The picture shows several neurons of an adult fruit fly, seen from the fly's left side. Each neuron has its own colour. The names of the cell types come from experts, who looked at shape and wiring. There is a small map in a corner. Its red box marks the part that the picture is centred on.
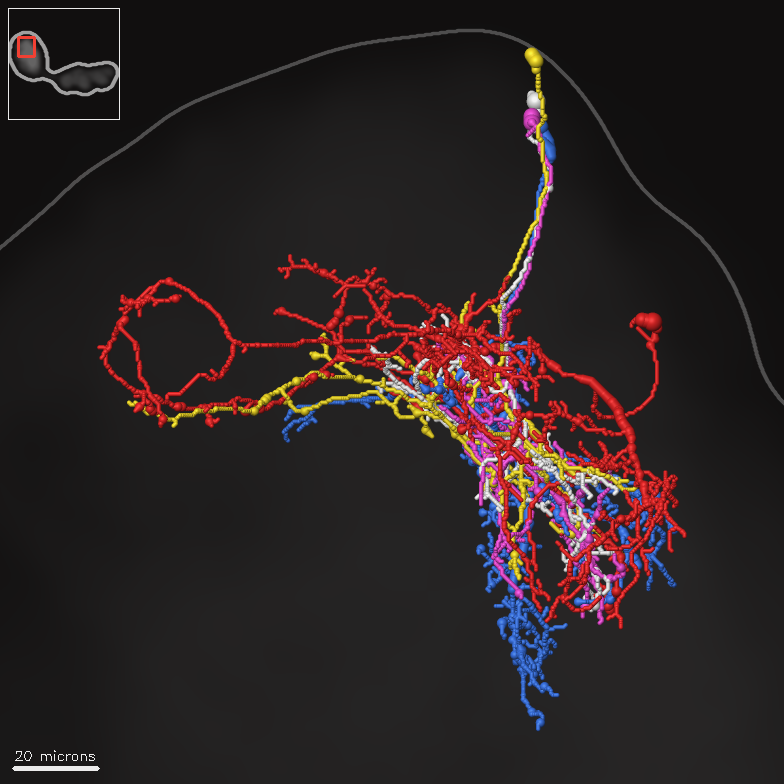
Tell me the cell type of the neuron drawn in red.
SMP375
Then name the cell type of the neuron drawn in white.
CL173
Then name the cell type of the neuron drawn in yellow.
CL172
